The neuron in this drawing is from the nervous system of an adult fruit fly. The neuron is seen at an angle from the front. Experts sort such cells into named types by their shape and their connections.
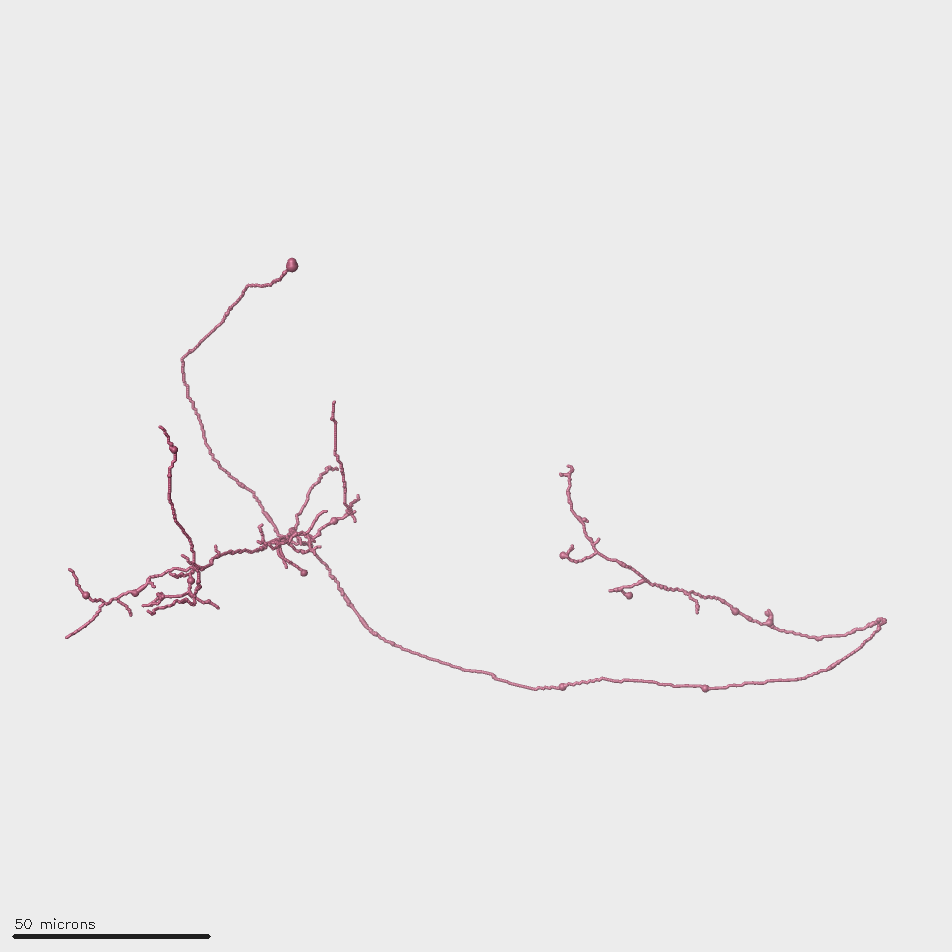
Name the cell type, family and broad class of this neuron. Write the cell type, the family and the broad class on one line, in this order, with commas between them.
IN01A087_a, hemilineage 01A, nerve-cord intrinsic neuron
